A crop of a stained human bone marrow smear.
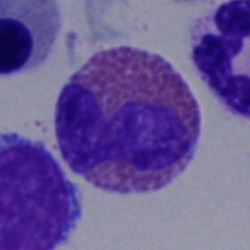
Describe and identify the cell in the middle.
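Two lobes make up the nucleus, lying side by side in the lower part of the cell, so there's a wider band of cytoplasm above them. The chromatin is dark purple and coarsely clumped, and reddish-orange granules pack the cytoplasm. That's an eosinophil.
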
